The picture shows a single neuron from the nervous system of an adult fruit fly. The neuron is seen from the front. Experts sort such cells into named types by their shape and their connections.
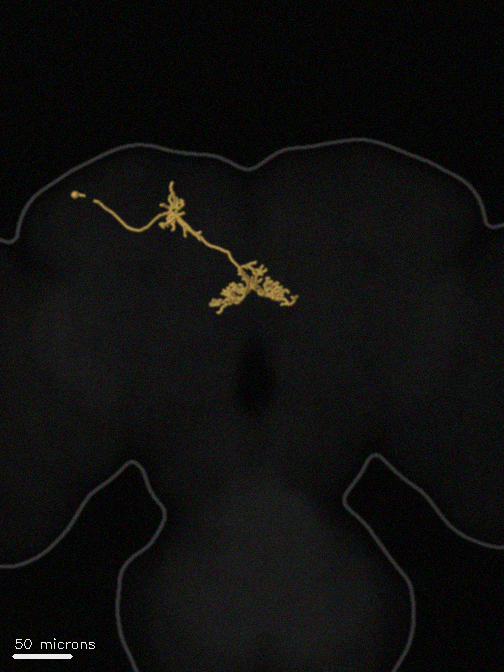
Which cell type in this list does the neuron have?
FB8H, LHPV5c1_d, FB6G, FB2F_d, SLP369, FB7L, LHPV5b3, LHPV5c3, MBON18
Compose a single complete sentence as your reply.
The cell type of the neuron here is FB2F_d.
